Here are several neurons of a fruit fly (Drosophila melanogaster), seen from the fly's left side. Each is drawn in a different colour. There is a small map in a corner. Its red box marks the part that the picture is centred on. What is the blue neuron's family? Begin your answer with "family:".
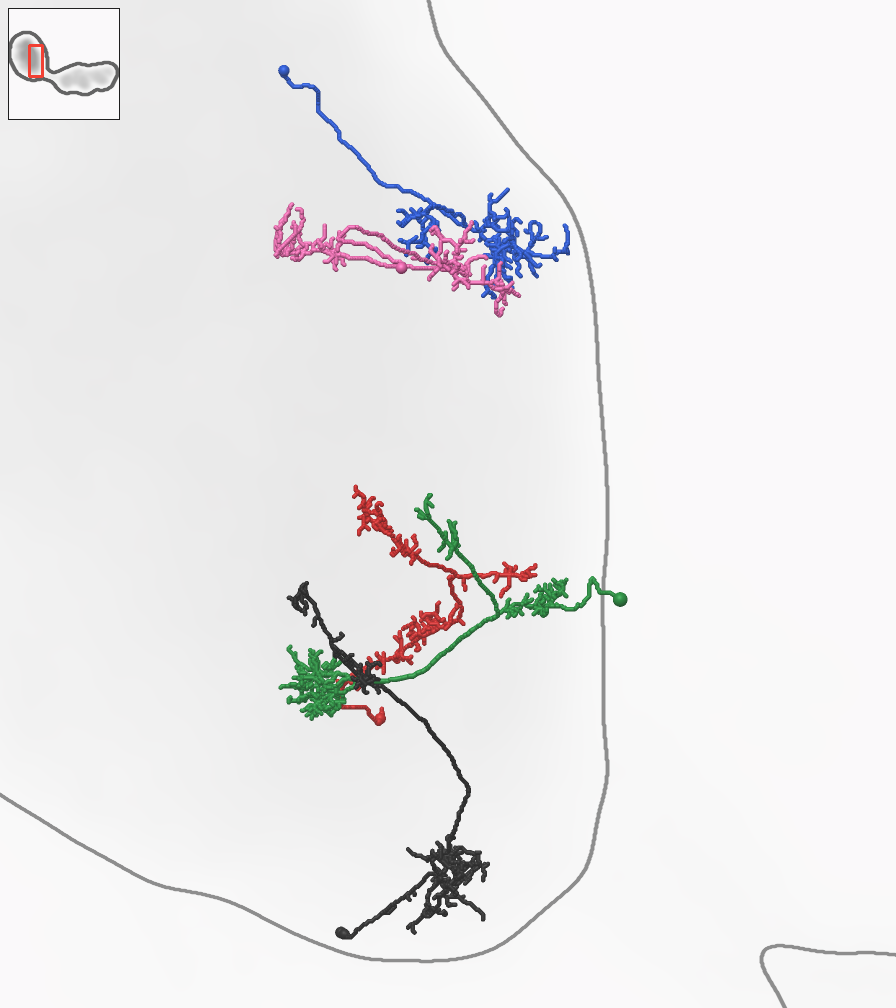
family: TmY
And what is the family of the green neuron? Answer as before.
family: Y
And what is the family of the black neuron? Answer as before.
family: Tm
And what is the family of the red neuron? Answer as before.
family: TmY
